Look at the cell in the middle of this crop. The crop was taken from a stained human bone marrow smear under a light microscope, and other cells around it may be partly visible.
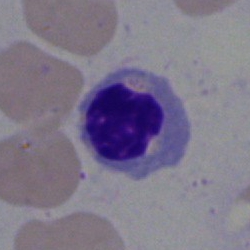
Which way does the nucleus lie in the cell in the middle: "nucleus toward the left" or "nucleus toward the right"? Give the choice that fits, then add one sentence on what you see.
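Nucleus toward the left. The nucleus sits off-centre toward the left side of the cell.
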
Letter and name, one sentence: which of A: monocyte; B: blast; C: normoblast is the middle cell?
Option C is the right choice, the central cell being a normoblast.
